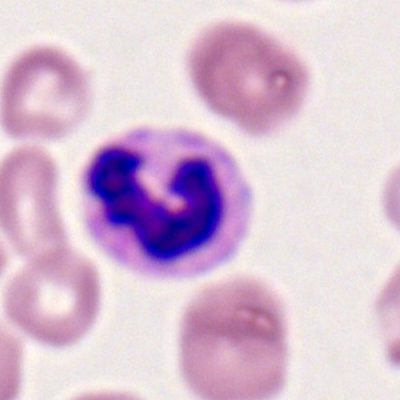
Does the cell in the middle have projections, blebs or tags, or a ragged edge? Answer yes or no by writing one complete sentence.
No, no projections, blebs or ragged parts break the cell's outline.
